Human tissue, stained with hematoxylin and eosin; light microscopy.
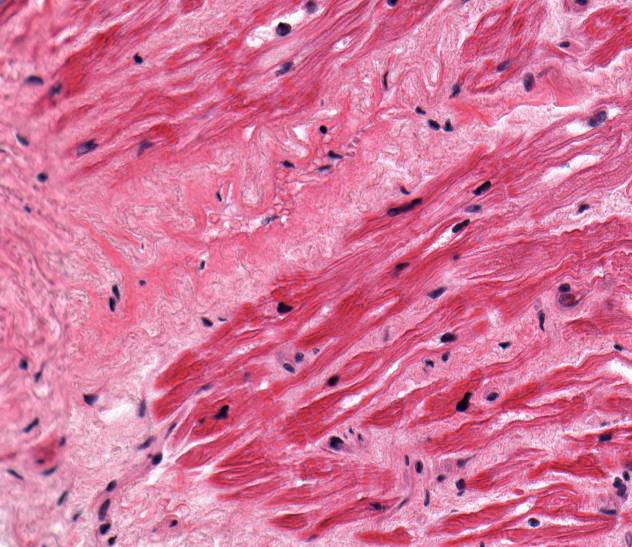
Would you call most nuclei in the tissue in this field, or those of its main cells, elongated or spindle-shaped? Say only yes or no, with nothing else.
Yes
